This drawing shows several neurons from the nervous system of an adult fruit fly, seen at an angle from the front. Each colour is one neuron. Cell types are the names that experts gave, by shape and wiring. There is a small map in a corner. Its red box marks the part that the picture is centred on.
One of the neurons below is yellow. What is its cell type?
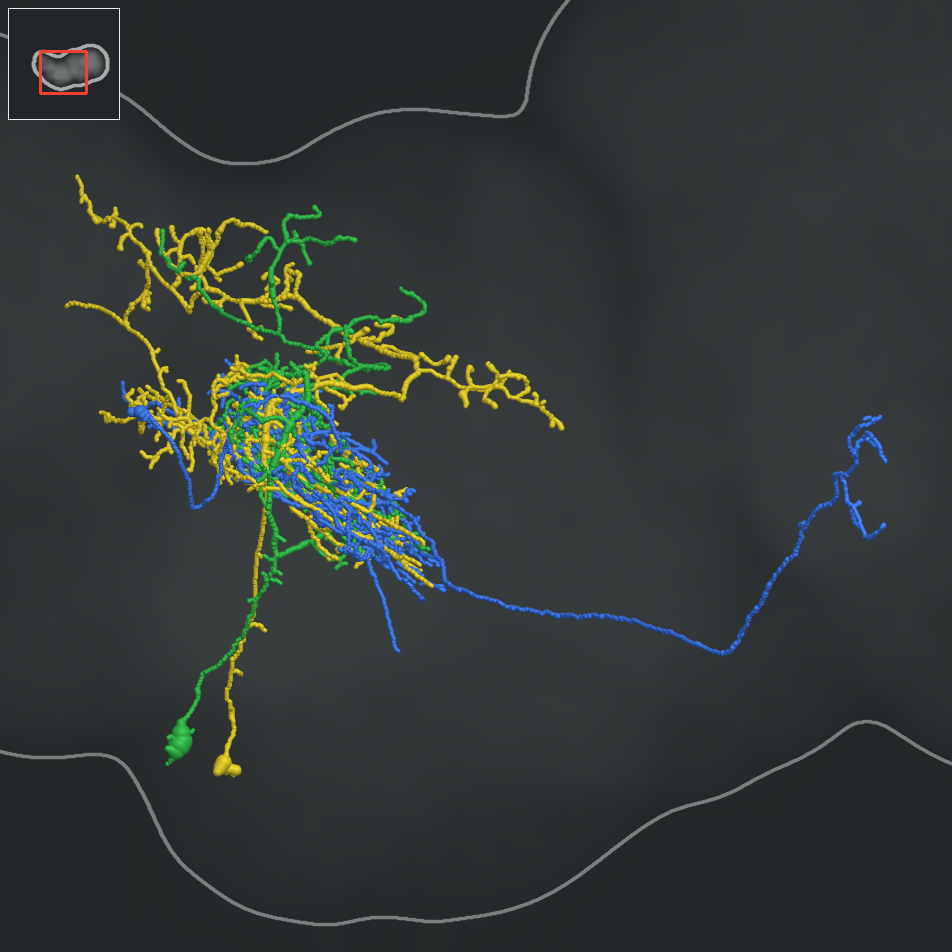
IN06A008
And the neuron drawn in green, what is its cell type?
IN06A024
